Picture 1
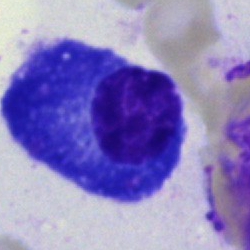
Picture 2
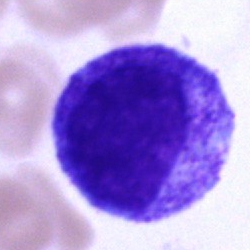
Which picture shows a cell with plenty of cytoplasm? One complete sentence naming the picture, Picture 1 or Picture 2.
It is the cell in picture 1 that has plenty of cytoplasm.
